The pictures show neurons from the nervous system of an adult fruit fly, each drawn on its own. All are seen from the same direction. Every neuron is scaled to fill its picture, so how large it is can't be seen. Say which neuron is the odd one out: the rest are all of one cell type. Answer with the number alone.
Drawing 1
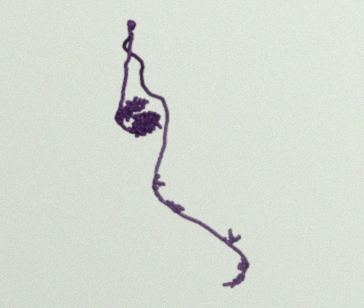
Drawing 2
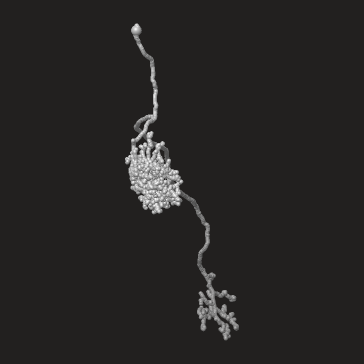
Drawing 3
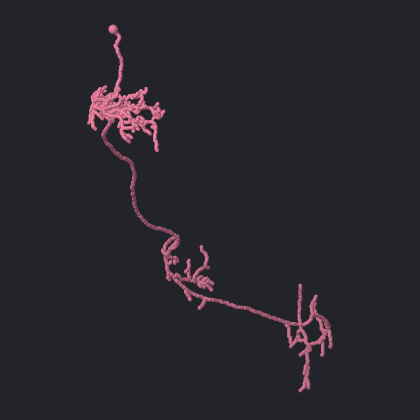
2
